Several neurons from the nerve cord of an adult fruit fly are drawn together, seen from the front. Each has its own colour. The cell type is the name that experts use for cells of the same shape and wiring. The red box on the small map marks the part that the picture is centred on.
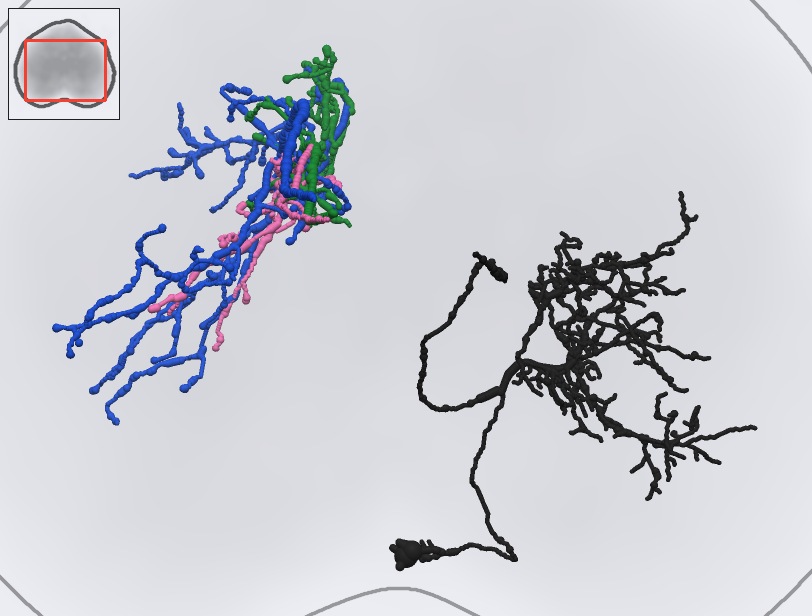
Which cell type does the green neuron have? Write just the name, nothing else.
DNp21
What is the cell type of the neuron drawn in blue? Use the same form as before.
DNp102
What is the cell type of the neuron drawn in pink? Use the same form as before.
DNp41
